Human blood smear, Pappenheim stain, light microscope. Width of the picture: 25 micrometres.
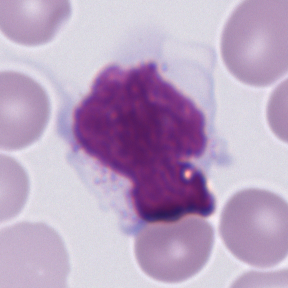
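Large granular lymphocyte, shown as the cell in the middle of a stained peripheral blood smear. A notch toward the lower right of the nucleus sets off a smaller lower lobe, and the chromatin is dark purple and finely textured, without coarse clumps. The cytoplasm is pale greyish blue, with fine lilac dots scattered at the lower left of the cell.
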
